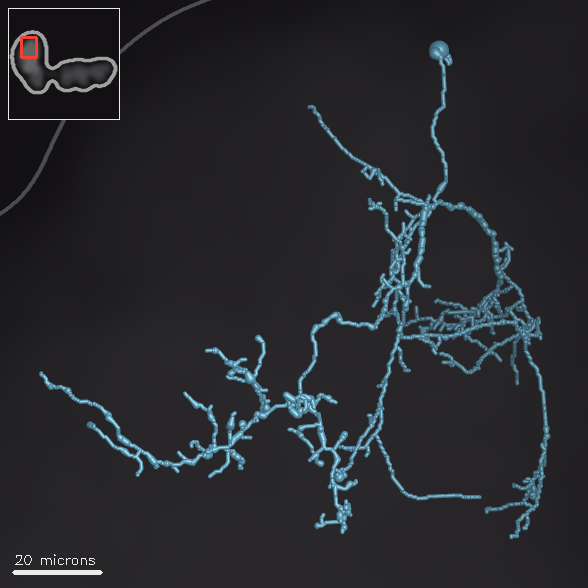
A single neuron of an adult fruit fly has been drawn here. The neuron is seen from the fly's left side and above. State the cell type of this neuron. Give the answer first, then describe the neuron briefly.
The cell type is PLP122_a. Its broad class is central-brain intrinsic neuron. The cell body can be seen at the upper right of the picture. By the scale bar it is about 120 microns wide in this view. Dozens of branch ends can be seen.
